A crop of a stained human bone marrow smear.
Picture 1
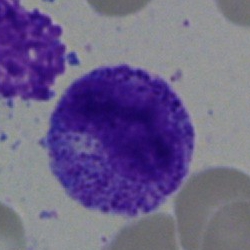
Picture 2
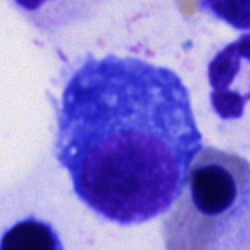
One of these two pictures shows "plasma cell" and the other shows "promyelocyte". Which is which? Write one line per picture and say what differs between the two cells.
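Picture 1 shows a promyelocyte: Coarse dark purple granules fill most of the cell.
Picture 2 shows a plasma cell: No distinct coloured granules are seen in the cytoplasm.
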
